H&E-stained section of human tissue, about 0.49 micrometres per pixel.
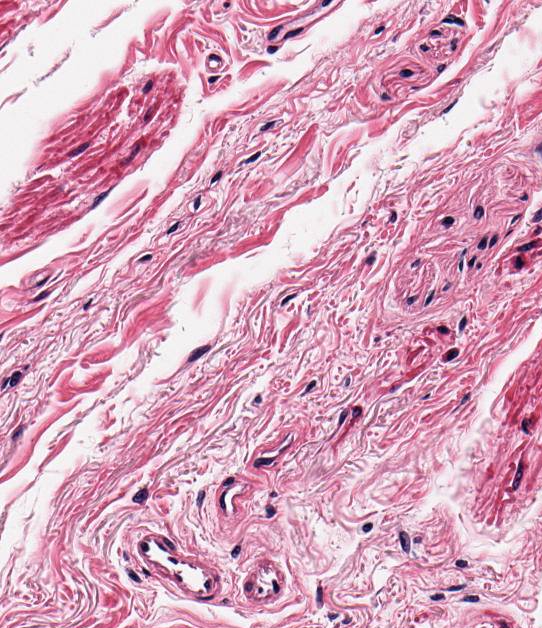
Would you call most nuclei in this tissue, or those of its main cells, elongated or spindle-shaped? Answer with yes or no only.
Yes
